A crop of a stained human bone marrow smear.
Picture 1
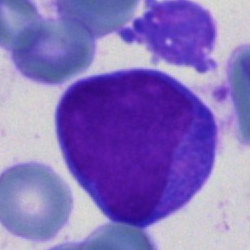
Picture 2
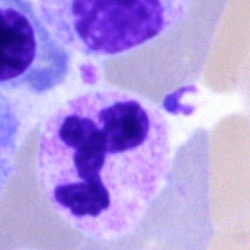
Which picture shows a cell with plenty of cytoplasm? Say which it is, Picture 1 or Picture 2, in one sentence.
In picture 2, abundant cytoplasm surrounds the nucleus.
